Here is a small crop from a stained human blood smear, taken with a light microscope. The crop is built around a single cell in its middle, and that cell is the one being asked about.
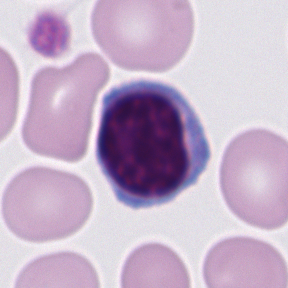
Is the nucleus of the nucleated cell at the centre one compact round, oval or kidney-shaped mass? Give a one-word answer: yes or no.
Yes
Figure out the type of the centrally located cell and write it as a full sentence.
Looking at the middle of the crop, the cell there is a typical lymphocyte.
